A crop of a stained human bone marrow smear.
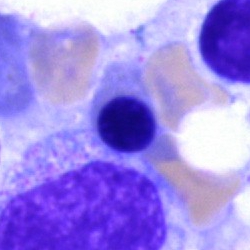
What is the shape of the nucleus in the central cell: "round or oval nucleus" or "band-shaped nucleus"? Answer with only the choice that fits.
Round or oval nucleus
